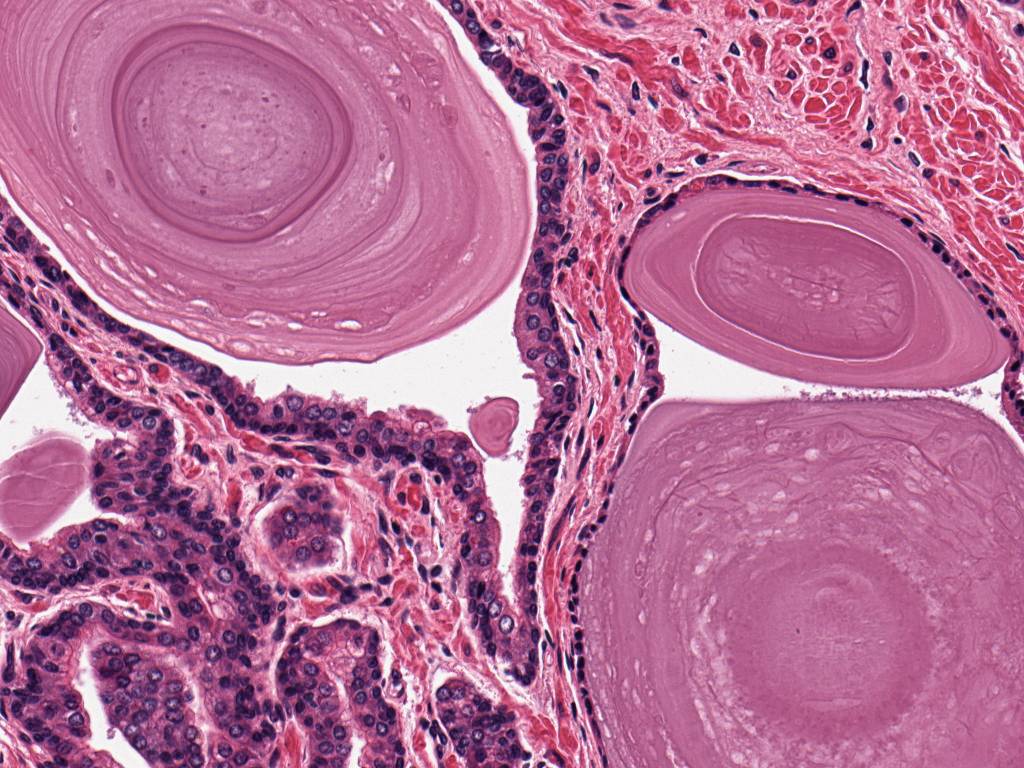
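Prostate, stained with haematoxylin and eosin. Look first at the large round bodies with concentric pink layers filling gland spaces at the upper left, middle right and lower right. White gaps separate them from their gland linings. Near the centre, a small round pink body lies free in the white lumen. At the lower left, the gland epithelium forms branching folds projecting into narrow lumens.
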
